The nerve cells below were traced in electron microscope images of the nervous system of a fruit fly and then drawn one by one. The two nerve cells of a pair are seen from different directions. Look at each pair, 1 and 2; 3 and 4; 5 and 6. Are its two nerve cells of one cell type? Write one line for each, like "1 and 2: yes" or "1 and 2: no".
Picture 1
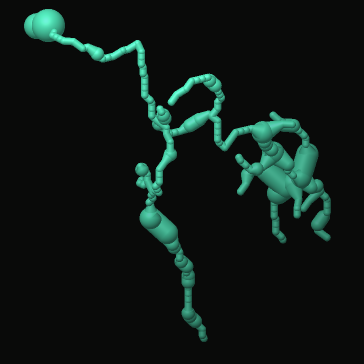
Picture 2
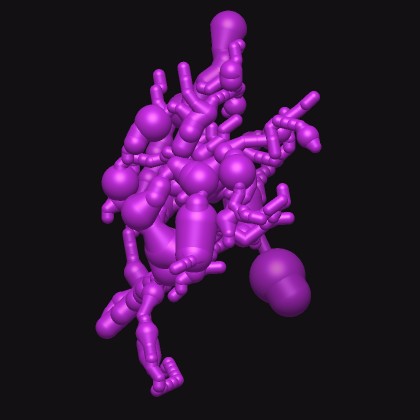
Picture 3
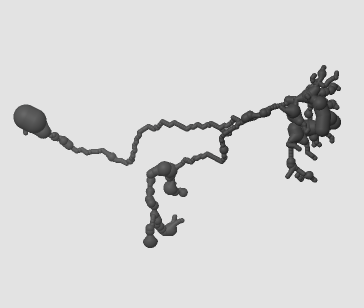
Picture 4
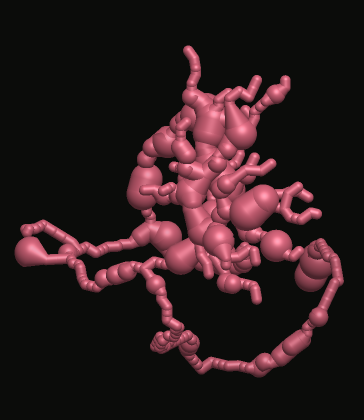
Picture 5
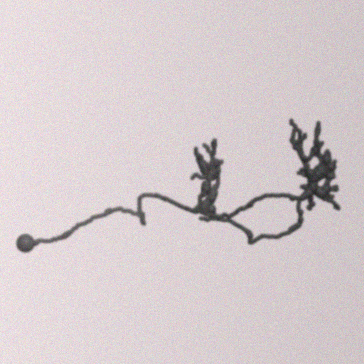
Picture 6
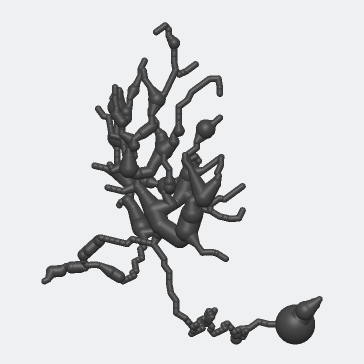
1 and 2: yes
3 and 4: no
5 and 6: yes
